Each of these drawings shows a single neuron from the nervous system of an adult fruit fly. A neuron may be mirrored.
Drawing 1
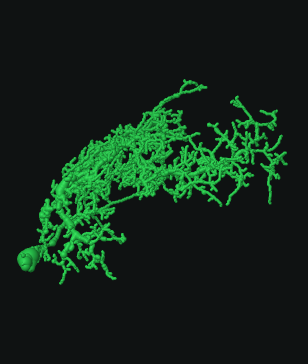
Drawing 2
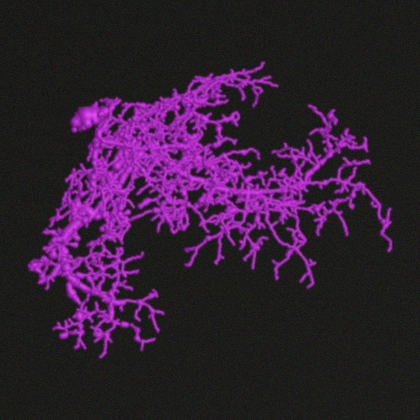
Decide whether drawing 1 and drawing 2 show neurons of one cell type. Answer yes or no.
yes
